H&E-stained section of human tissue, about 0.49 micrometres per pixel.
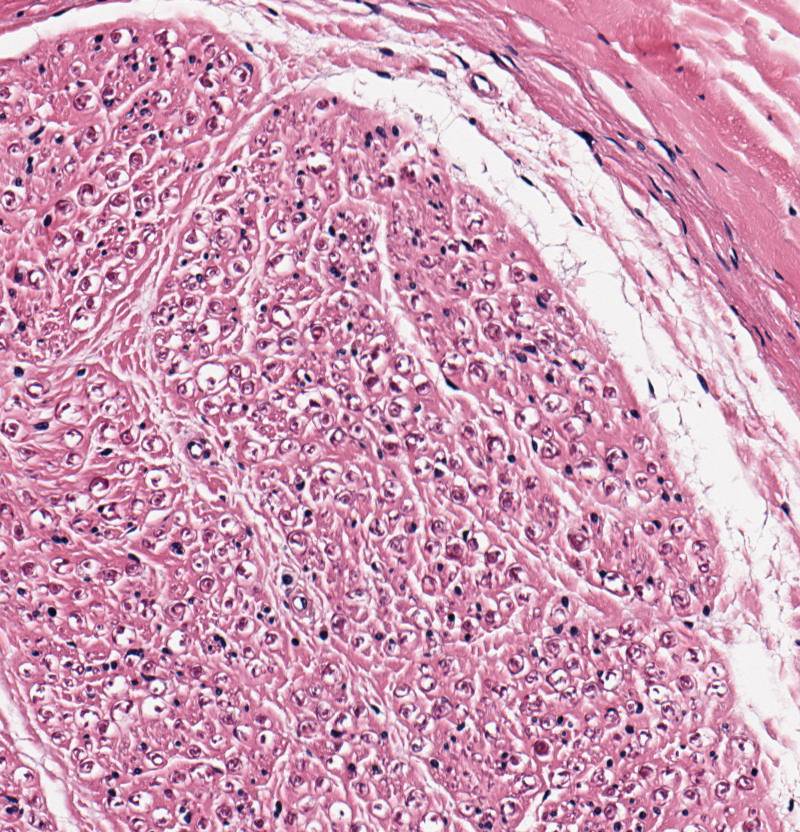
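Tibial nerve. Look inside each compartment: it is packed with small round profiles, each a central pink dot encircled by a pale clear ring. Thin pale pink strands divide these profiles into smaller irregular groups. Between them lie small dark oval nuclei, far fewer than the profiles. At the upper right, a band of pink fibrous tissue with elongated dark nuclei runs parallel to the large compartment's edge.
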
